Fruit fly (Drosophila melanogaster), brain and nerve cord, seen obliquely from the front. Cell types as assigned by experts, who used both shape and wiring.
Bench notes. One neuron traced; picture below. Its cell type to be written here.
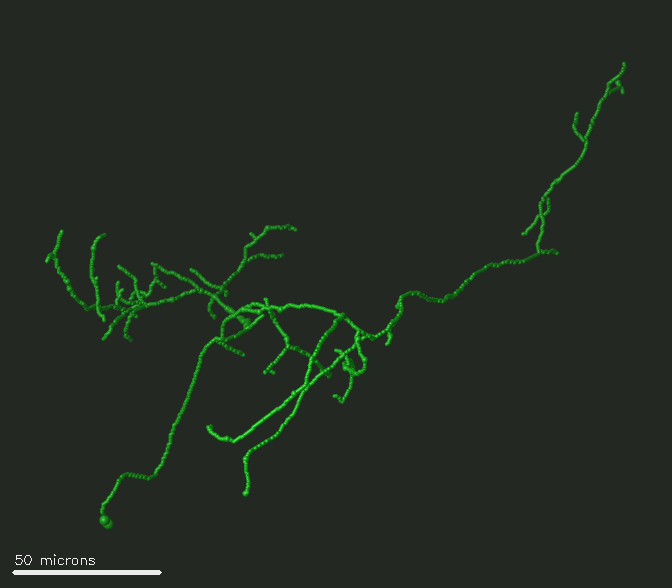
IN07B074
